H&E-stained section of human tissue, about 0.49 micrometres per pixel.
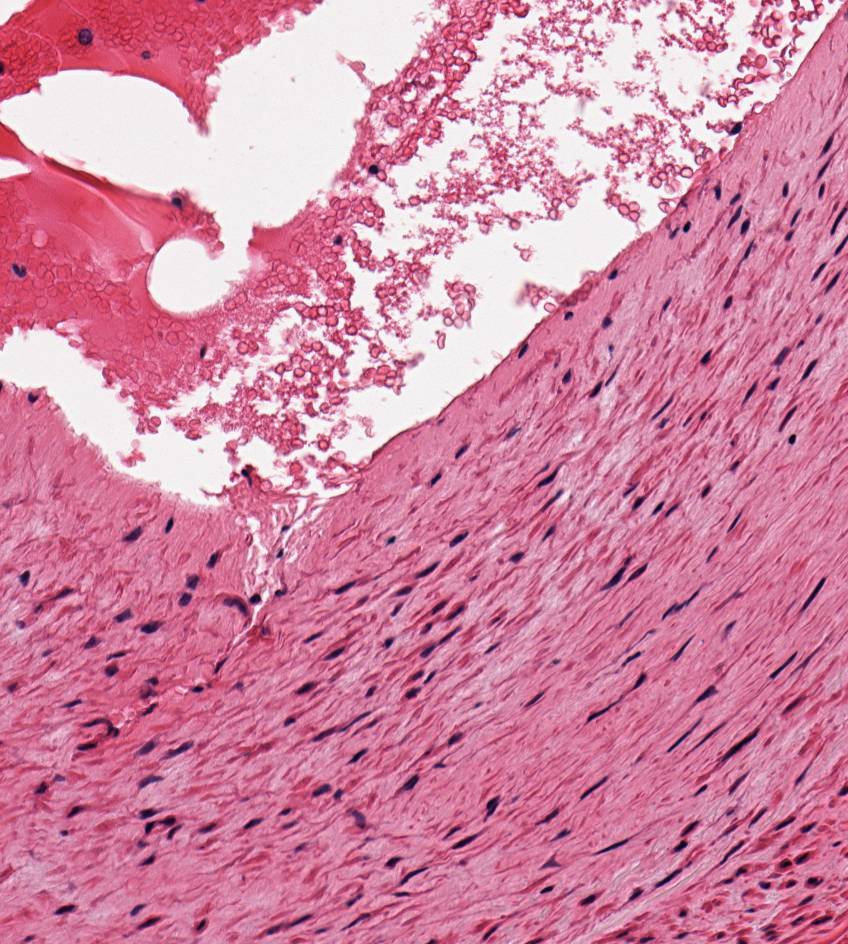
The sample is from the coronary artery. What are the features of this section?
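Open lumen upper left; thick solid wall lower right; a smooth curved diagonal border between. Smooth muscle cells in the wall lie parallel to each other and the luminal surface, from lower left to upper right. Their nuclei are dark, elongated and cigar-shaped.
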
